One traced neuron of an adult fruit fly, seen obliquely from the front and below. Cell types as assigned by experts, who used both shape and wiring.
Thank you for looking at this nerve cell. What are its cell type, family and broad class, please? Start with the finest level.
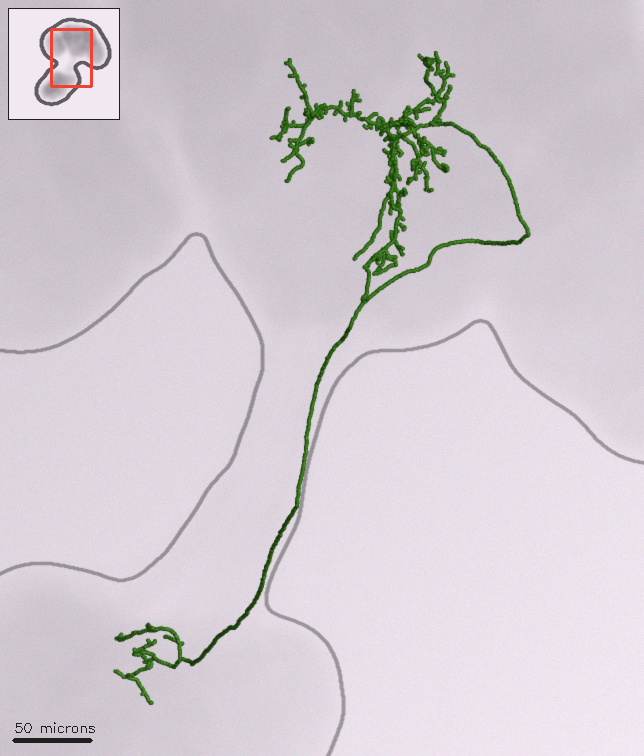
DNpe010; hemilineage PSp3; descending neuron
